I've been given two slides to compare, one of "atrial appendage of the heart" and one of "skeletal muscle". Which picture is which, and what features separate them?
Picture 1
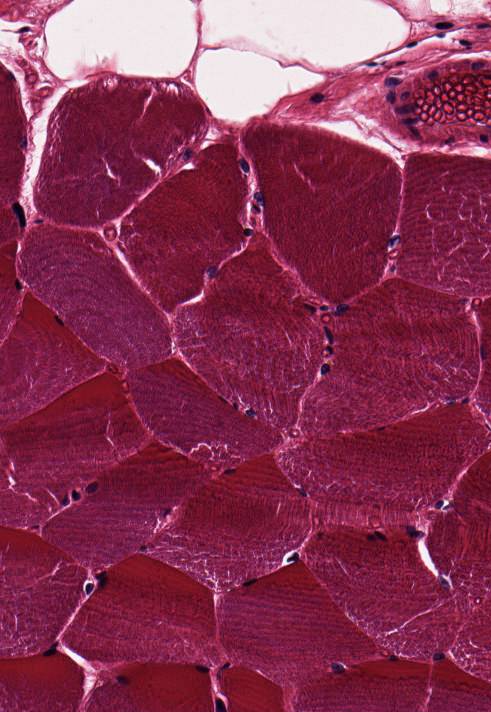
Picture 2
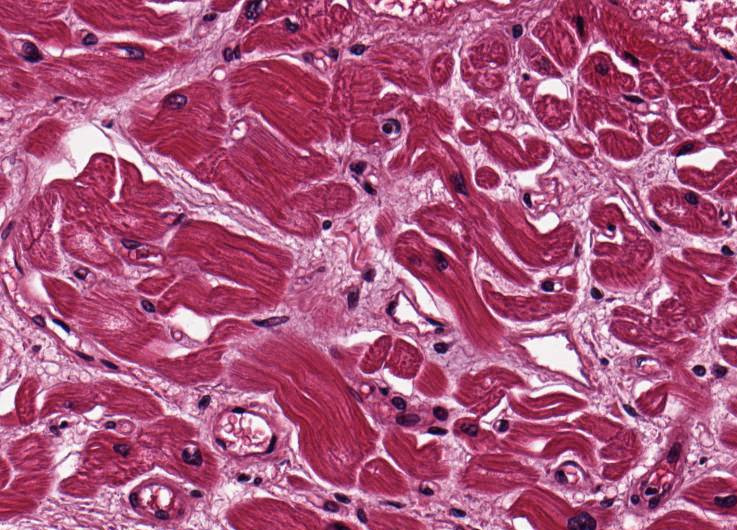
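Skeletal muscle is shown in picture 1, the atrial appendage of the heart in picture 2. Fibre cytoplasm stains deeply in both: pink-red with eosin in picture 1, red-pink in picture 2. The nuclei differ in position: in the skeletal muscle they are dark, flattened and at the fibre edges, whereas in the atrial appendage they lie centrally within the fibres. Skeletal muscle fibres are separated only by thin strands of connective tissue, and empty-looking white fat cells lie along the top edge of the field. In the atrial appendage, groups of fibres are separated by pale pink loose connective tissue with scattered small dark spindle-shaped nuclei. Small thin-walled vessels lie in this tissue, one clearly at the lower centre-left.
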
